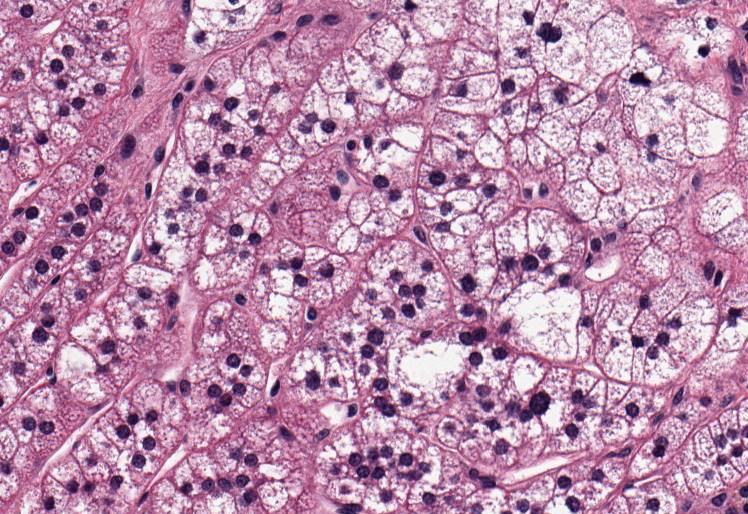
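adrenal gland, haematoxylin and eosin stained section. Cells packed in cords and nests throughout, outlined by thin pink septa. Most have abundant pale, finely foamy cytoplasm with many small clear vacuoles, and small, round, darkly stained nuclei. Sharp, fine pink lines mark cell borders.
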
